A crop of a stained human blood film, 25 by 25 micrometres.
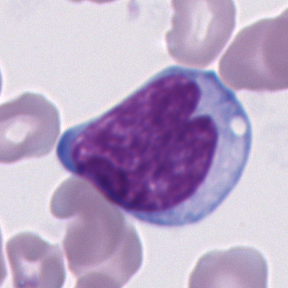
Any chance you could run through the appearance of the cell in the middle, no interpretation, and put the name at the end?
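Follow the outline left, where it tapers to a blunt point. Find the notch cut into the nucleus at its upper right edge. A single small, round, clear vacuole lies near the right edge of the cytoplasm, which shows no granules. This is a myeloblast.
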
